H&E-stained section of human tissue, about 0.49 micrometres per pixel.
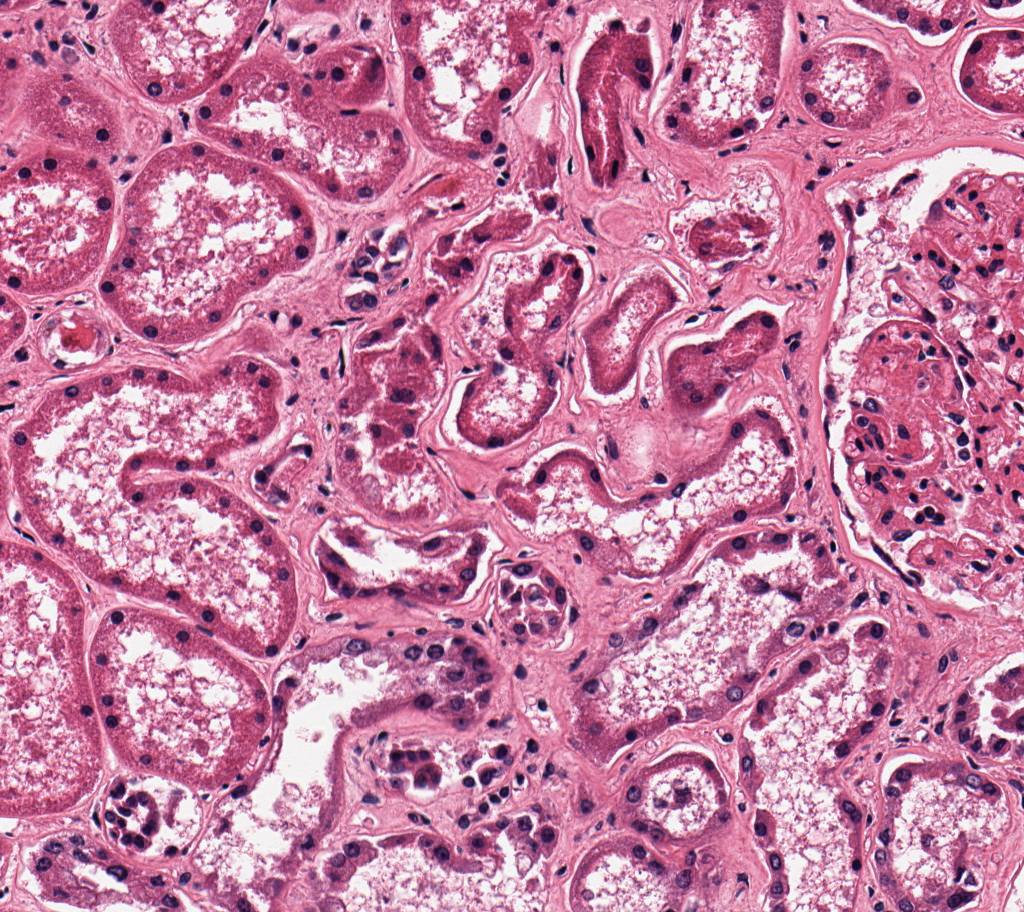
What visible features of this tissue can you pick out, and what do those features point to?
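First, tubules: closely packed, round to oval in cross-section, filling most of the field, especially the left. Second, lining cells: many with pale, bubbly cytoplasm crowded with small clear vacuoles toward the lumen; small, round, dark nuclei in one basal row. Third, right edge: a glomerulus, capillary tuft within a thin-walled capsule. Conclusion: renal cortex.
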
